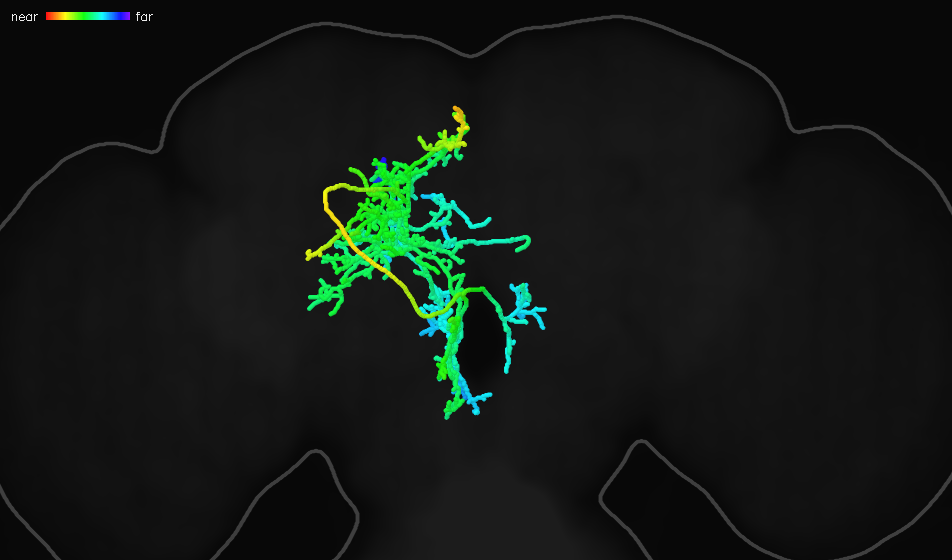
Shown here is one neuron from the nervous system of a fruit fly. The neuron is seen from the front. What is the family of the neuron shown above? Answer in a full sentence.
The family is hemilineage DM6_central2.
